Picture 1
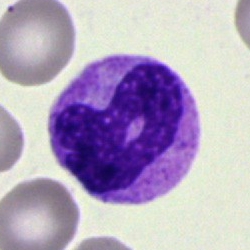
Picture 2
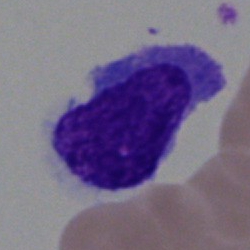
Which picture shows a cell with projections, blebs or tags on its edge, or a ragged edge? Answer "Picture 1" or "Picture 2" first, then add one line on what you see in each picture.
Picture 2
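What picture 1 shows: The cell outline is round and smooth.
What picture 2 shows: The cell outline is irregular, with a ragged, frayed edge to the cytoplasm.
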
